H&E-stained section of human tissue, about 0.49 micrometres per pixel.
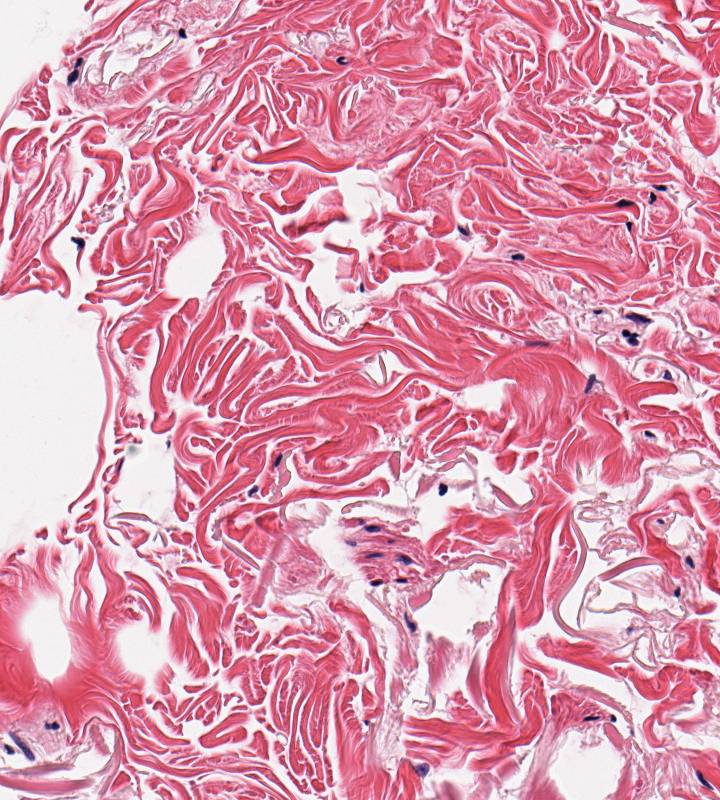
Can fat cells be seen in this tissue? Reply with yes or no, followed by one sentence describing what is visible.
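No. No fat cells are seen in the field.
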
